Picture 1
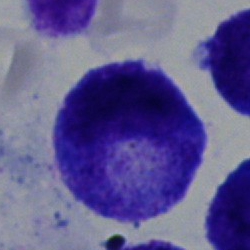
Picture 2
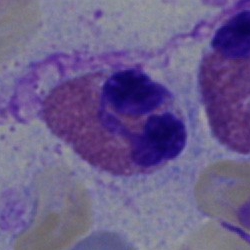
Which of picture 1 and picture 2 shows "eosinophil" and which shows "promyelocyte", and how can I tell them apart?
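Let me set them side by side: picture 1 holds the promyelocyte, picture 2 the eosinophil. The promyelocyte is roughly round, its edge slightly uneven and fuzzy, whereas the eosinophil is oval and longer from left to right.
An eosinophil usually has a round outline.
In the eosinophil the nucleus lies in the right half, its chromatin dense and dark purple, with no nucleoli visible.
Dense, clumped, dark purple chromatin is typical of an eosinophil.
In the promyelocyte, what catches my eye instead is a paler, finely stippled zone in the lower centre, and no clear vacuoles anywhere. Nearby, small purple specks lie to the lower left of the promyelocyte, and another cell with similar reddish granules sits at the upper right edge of the eosinophil picture.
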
